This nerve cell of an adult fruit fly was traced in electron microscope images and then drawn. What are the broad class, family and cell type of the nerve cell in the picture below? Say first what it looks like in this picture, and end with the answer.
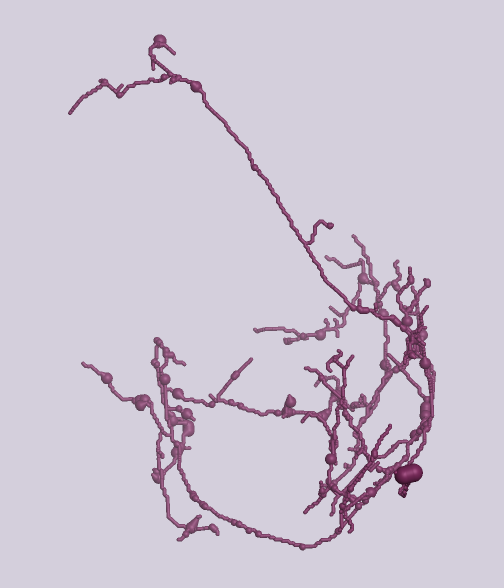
The cell body is at the lower right of the picture. The picture shows dozens of branch ends. This is a nerve-cord intrinsic neuron. Its family is hemilineage 09A. The cell type is IN09A081.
